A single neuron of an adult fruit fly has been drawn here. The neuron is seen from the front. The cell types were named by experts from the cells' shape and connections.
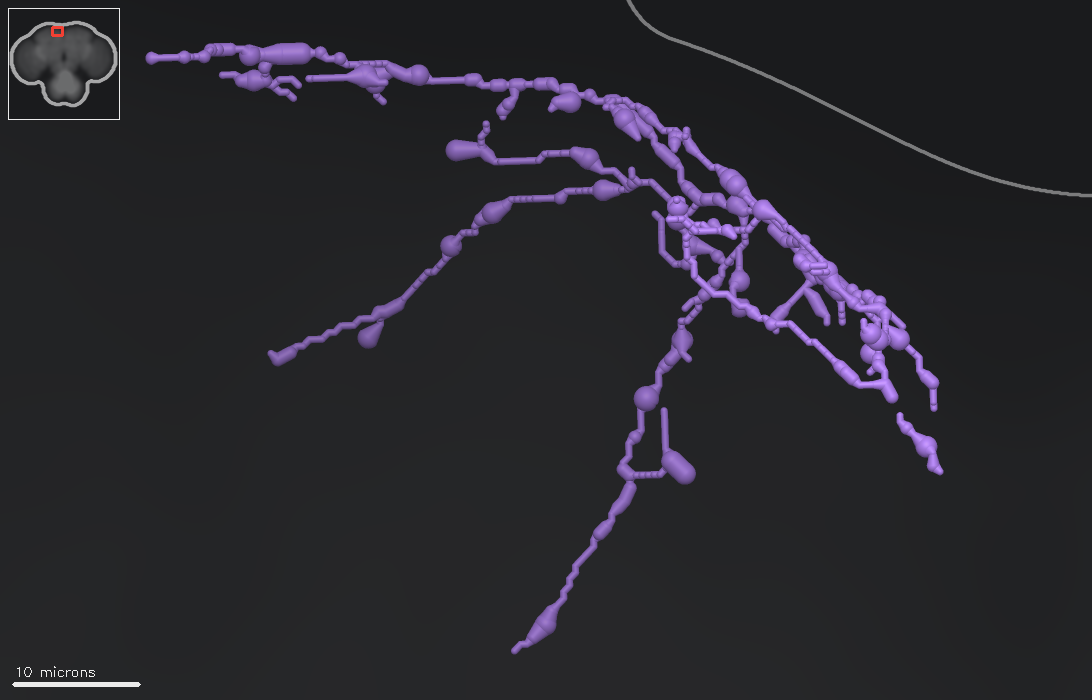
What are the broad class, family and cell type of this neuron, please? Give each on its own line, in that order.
central-brain intrinsic neuron
hemilineage SMPpv2_dorsal
SMP276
